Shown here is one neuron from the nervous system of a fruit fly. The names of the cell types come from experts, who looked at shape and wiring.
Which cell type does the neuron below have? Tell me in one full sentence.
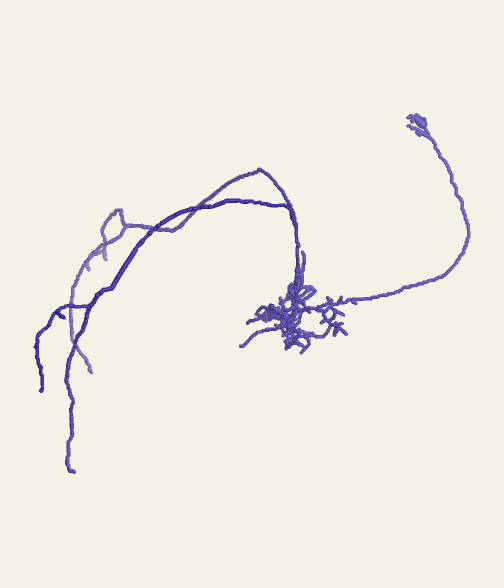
Within the cell type IN18B038 sits this neuron.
